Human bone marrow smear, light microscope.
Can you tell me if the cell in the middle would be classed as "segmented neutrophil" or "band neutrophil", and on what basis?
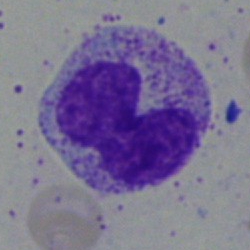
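This is a band neutrophil.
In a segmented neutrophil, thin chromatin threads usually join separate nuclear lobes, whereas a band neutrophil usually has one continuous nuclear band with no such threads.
Here the nucleus is a single kidney-shaped mass with a deep notch on its upper right side, not a set of separate lobes. No nucleoli are visible within it. A moderate rim of pale greyish-blue cytoplasm surrounds the nucleus and holds no vacuoles.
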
